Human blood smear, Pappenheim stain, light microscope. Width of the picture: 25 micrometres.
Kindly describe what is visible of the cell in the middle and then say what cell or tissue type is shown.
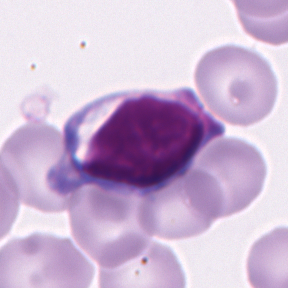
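Look first at how much of the cell the nucleus takes up: most of it. Notice that its outline is angular, roughly polygonal. The chromatin stains dark purple and looks dense all through. In the cytoplasm you can see no granules. This is a typical lymphocyte.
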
